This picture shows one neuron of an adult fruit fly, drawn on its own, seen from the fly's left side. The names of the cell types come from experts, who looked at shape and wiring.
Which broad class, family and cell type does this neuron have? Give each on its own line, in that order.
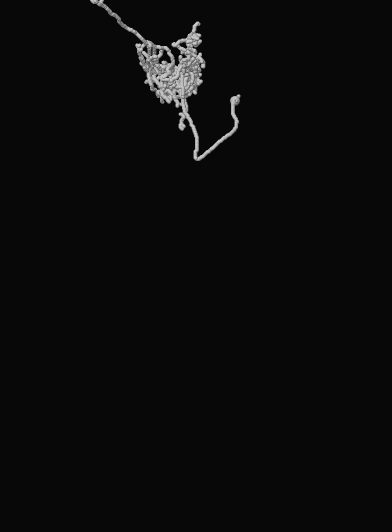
central-brain intrinsic neuron
hemilineage VPNp&v1_posterior
LHPV2a1_c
